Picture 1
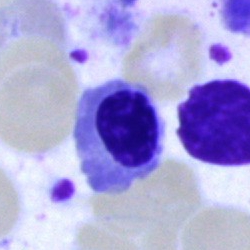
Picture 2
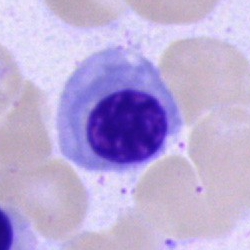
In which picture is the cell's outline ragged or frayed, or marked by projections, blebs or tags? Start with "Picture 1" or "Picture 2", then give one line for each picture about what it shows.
Picture 1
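What picture 1 shows: The cell outline is uneven, with a bumpy margin along its lower left edge.
What picture 2 shows: The cell outline is smooth and roughly round.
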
